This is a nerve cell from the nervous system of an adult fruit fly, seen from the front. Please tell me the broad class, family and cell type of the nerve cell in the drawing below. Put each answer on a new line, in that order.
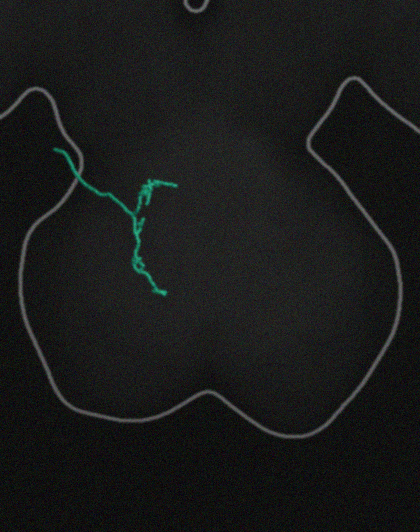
sensory neuron entering the nerve cord
class mechanosensory tactile
SNta03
